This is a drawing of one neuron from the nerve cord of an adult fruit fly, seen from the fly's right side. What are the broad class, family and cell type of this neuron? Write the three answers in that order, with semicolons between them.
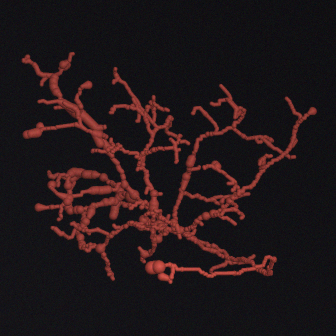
nerve-cord intrinsic neuron; hemilineage 13B; IN13B062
